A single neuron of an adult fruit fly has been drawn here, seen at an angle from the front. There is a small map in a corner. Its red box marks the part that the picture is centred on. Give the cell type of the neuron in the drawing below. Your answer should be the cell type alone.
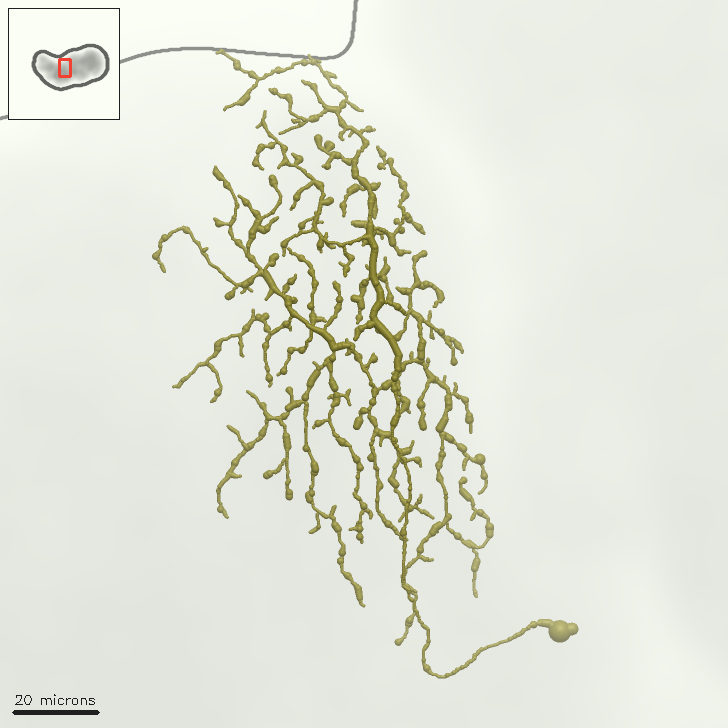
Dm18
